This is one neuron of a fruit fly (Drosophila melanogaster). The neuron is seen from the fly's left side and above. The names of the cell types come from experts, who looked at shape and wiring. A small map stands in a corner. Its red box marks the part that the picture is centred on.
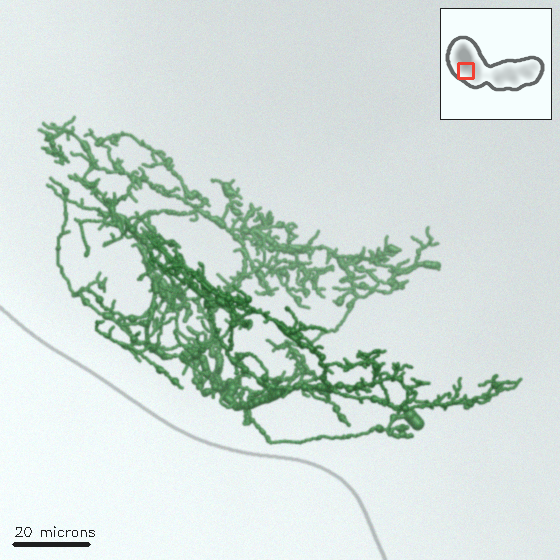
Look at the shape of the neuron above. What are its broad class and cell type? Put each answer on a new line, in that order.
central-brain intrinsic neuron
GNG029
